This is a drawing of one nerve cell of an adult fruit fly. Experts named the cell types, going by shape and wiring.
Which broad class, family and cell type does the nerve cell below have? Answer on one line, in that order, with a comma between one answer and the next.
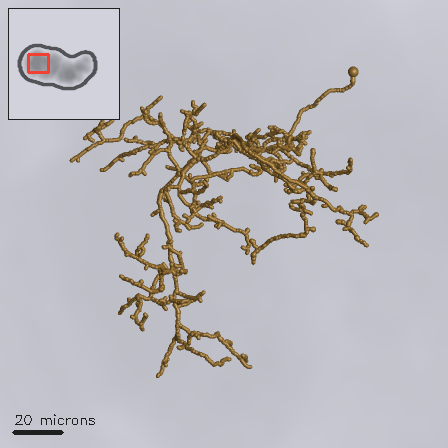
central-brain intrinsic neuron, hemilineage DL1_ventral, CL268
